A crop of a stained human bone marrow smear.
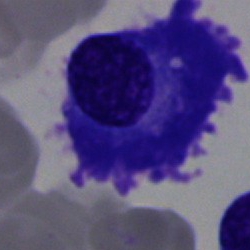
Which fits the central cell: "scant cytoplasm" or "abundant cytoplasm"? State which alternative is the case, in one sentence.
This cell holds plenty of cytoplasm around the nucleus.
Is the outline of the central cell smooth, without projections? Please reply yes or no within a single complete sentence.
No, the border of this cell is rough instead of smooth.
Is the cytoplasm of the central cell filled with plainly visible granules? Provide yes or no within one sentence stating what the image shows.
No, its cytoplasm is free of any visible granules.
